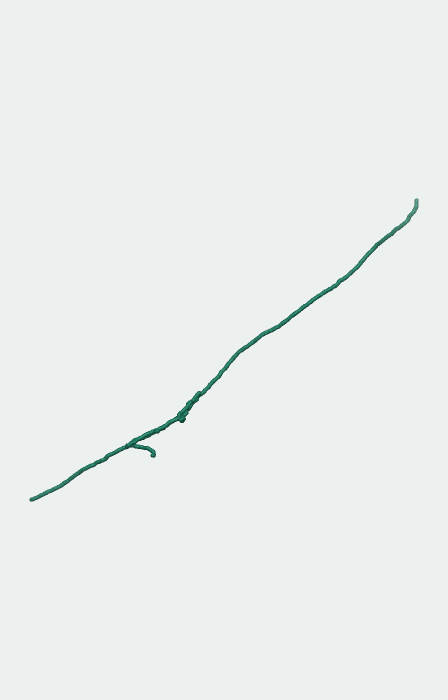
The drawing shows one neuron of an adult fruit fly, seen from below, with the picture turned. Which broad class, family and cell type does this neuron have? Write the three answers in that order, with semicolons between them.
sensory neuron ascending to the brain; class mechanosensory proprioceptive; SApp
